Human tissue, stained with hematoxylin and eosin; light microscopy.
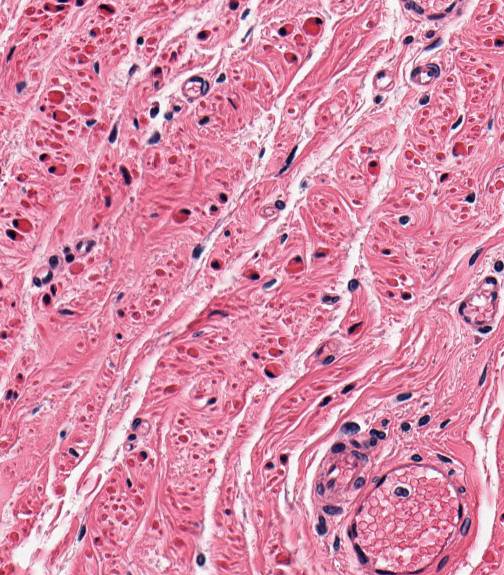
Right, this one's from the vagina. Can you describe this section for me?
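Many small round bright-pink profiles lie throughout the bundles, each within a clear halo. The background between them is wavy pink fibrillar material. At lower right lies a single round bundle of small pale round profiles within a thin concentric layered sheath. No epithelium, glands or fat cells are present anywhere in the field.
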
